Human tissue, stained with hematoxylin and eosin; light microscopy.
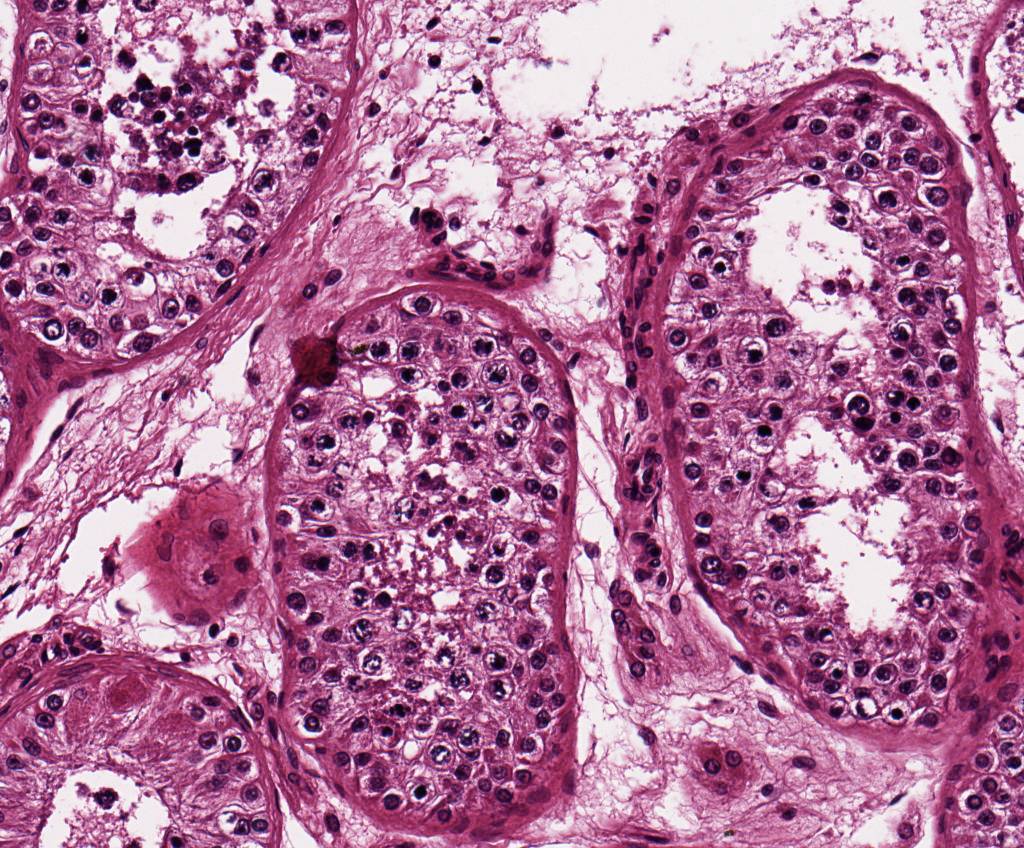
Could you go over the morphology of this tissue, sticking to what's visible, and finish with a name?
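Large rounded to oval tubules cut across fill the field: one whole centrally, one on the right, parts of others at the corners. Their centres show irregular pale spaces; the upper left one holds detached dark cells. Loose, pale stroma between them has wispy fibres and spindle-shaped nuclei. A rounded cluster of cells with abundant pink cytoplasm lies just left of the central tubule. The tissue is testis.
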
